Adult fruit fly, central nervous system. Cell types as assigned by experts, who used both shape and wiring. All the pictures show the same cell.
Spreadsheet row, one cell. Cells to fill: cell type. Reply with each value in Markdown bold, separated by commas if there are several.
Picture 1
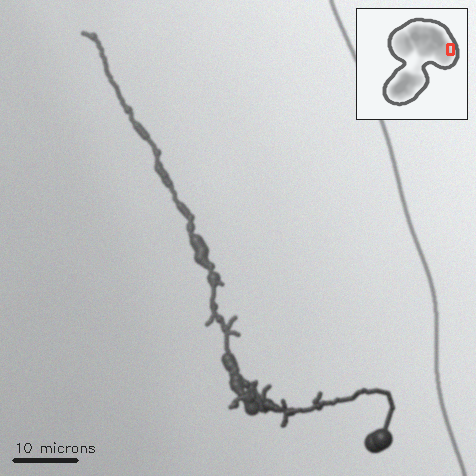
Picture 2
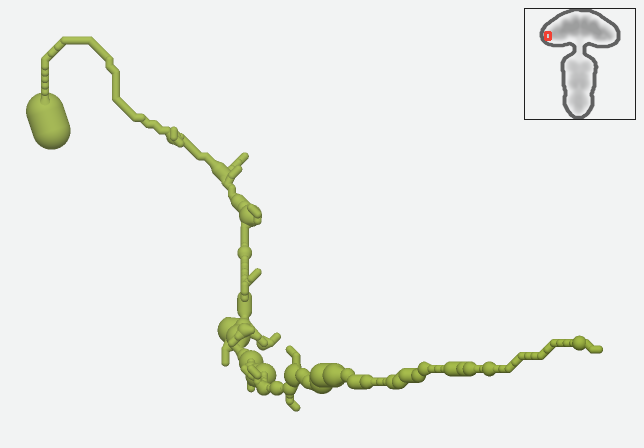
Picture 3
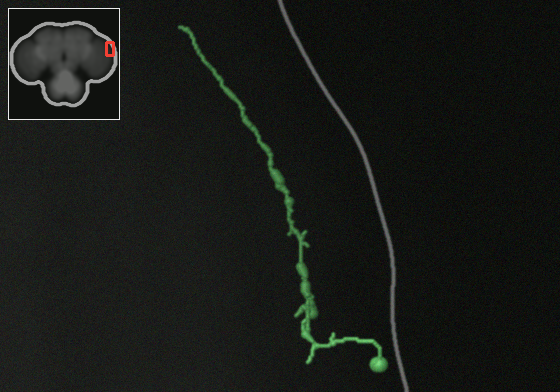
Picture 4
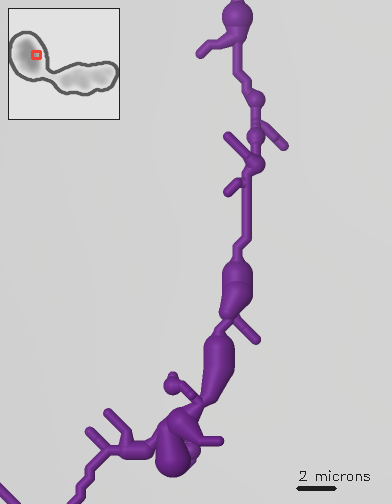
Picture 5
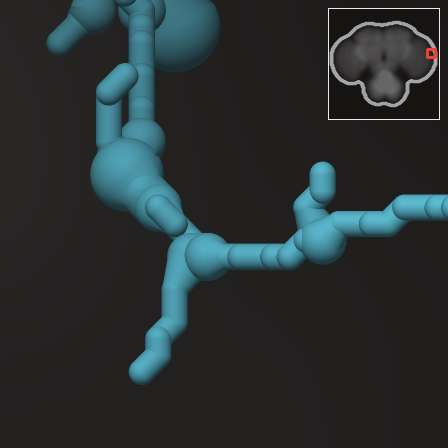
**Dm3b**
